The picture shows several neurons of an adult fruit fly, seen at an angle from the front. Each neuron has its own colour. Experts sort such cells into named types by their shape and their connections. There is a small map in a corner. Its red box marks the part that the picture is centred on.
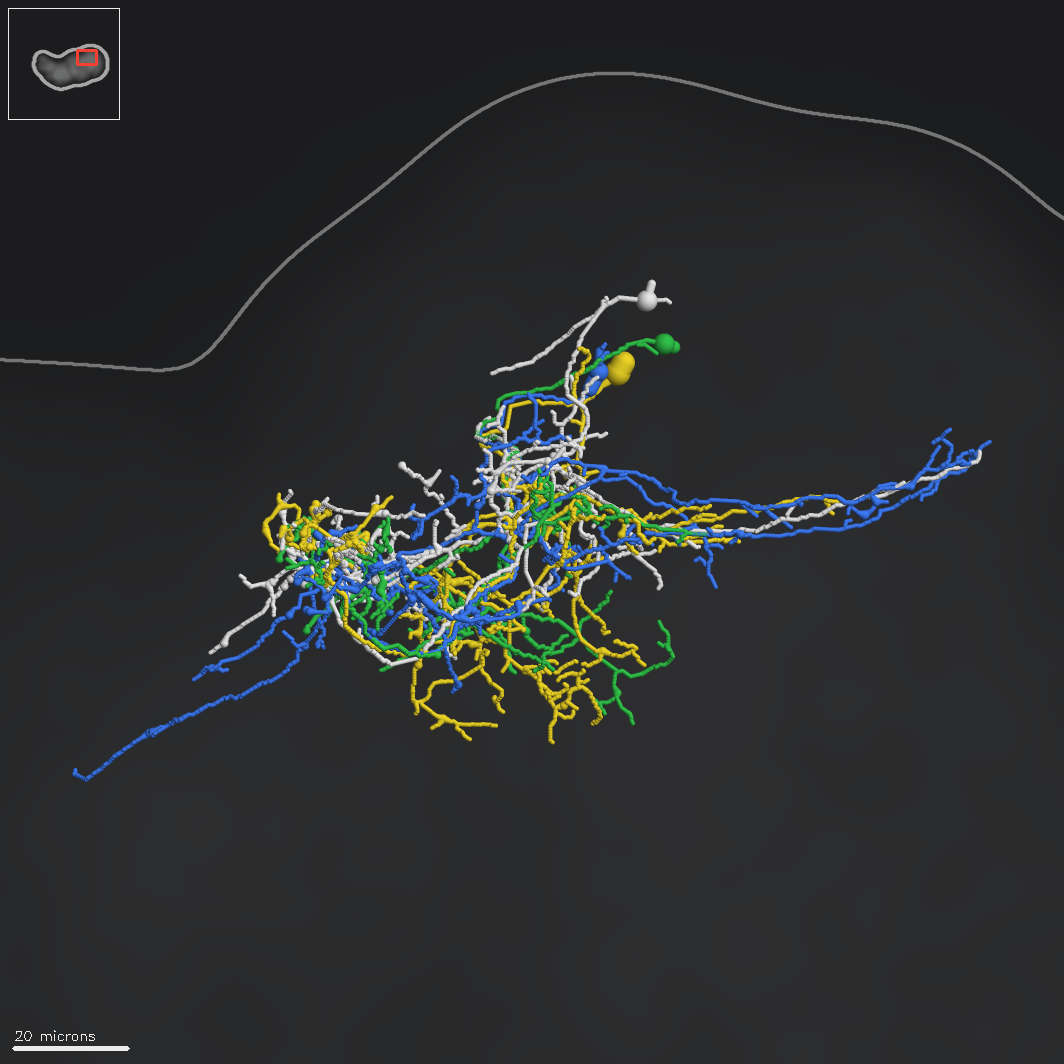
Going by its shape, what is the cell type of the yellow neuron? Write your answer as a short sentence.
The cell type is SMP279_a.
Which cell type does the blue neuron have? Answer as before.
The cell type is SMP274.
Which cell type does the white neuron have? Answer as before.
The cell type is SMP277.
